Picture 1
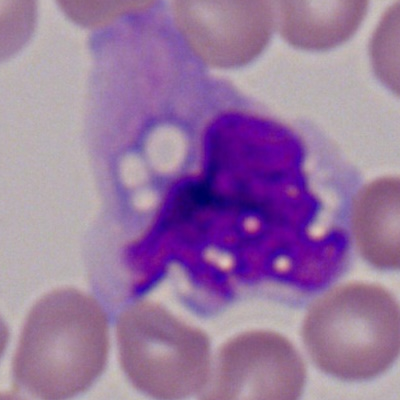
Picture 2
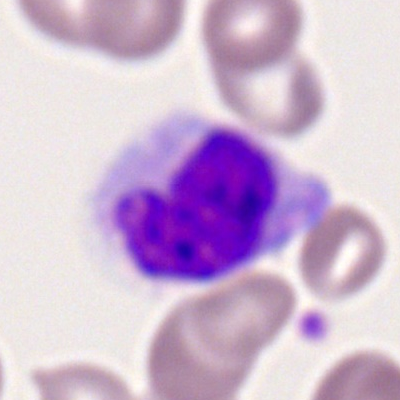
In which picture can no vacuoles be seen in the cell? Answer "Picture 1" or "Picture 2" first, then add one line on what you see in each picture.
Picture 2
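Picture 1: A cluster of round clear vacuoles lies in the cytoplasm just to the upper left of the nucleus.
Picture 2: No vacuoles are visible in the cytoplasm.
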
